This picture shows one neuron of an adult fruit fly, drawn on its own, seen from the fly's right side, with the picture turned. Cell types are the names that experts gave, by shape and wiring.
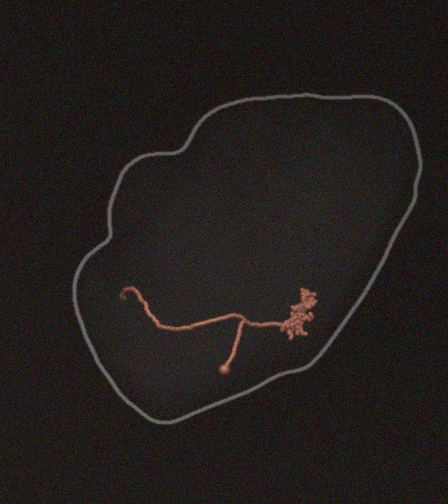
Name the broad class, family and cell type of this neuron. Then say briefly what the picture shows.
It is a visual projection neuron. The family is hemilineage VPNd2. The cell type is LC10b. The cell body is at the bottom of the picture. As drawn here it is wider than it is tall.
